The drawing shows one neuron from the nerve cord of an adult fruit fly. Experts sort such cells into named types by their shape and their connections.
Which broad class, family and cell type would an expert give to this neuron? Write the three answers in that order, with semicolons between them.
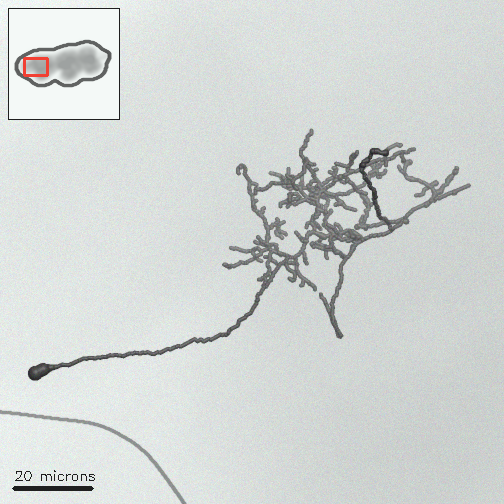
nerve-cord intrinsic neuron; hemilineage 01B; IN01B060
